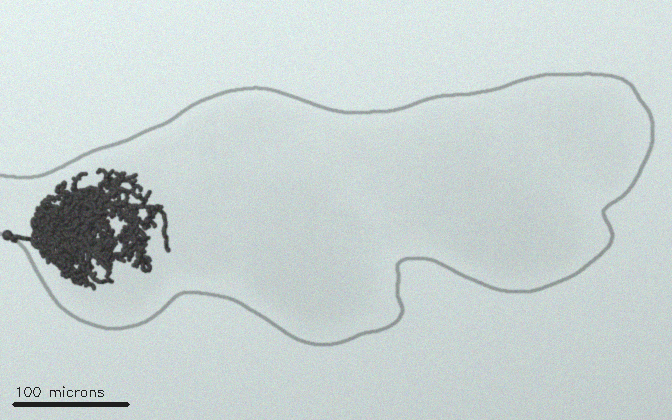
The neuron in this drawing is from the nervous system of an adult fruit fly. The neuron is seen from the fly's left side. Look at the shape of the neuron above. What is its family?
hemilineage 08A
